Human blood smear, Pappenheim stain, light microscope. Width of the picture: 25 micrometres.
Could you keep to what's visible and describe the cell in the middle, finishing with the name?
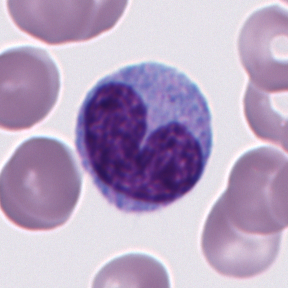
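Going through the features in turn: the outline of the cell is roughly round; the nucleus carries a deep notch that gives it a kidney shape; no nucleolus is visible within it; and the cytoplasm is dusted with very fine, faint granules. The cell is a monocyte.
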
